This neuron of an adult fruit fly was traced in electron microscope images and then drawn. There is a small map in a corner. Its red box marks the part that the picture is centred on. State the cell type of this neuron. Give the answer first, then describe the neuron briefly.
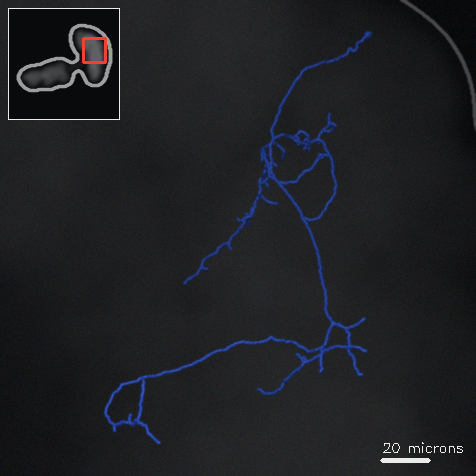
It is of cell type LAL090. It is a central-brain intrinsic neuron. It lies in the brain. The cell body is at the upper right of the picture. By the scale bar it is about 180 microns tall in this view.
